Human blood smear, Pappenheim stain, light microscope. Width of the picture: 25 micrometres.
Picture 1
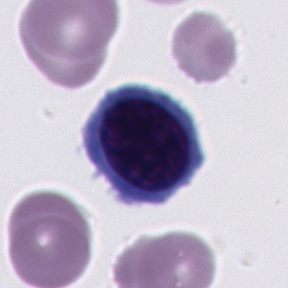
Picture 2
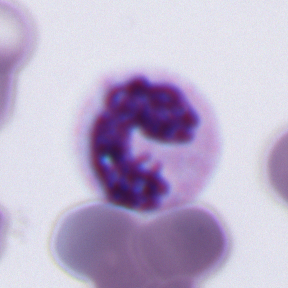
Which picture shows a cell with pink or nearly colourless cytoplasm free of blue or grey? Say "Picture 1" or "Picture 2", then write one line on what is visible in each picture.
Picture 2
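Picture 1: The cytoplasm is blue.
Picture 2: The cytoplasm is pale pink.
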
